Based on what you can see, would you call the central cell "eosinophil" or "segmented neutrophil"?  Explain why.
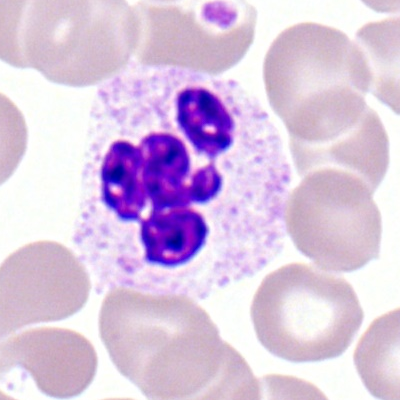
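I'd call it a segmented neutrophil. Fine lilac granules are scattered evenly through its cytoplasm.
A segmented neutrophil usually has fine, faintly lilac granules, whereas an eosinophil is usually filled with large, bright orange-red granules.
These granules go with the neutrophil. Beyond that, the cytoplasm is plentiful and pale pink-lilac, and the chromatin dense, dark purple and coarsely clumped.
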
